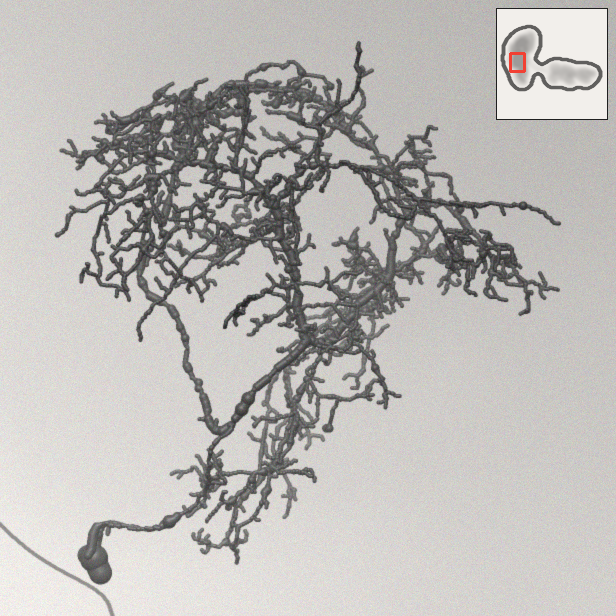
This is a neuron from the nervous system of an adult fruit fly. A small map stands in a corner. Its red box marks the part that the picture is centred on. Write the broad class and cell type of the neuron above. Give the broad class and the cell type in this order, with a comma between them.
central-brain intrinsic neuron, PVLP150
